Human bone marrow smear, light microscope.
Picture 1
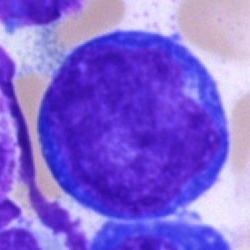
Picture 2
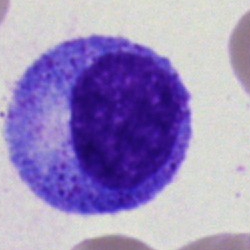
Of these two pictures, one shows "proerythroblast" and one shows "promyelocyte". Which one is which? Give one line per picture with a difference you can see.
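In picture 1 we see a proerythroblast: No granules are visible in the cytoplasm.
In picture 2 we see a promyelocyte: Small purple-red granules are scattered through the cytoplasm.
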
